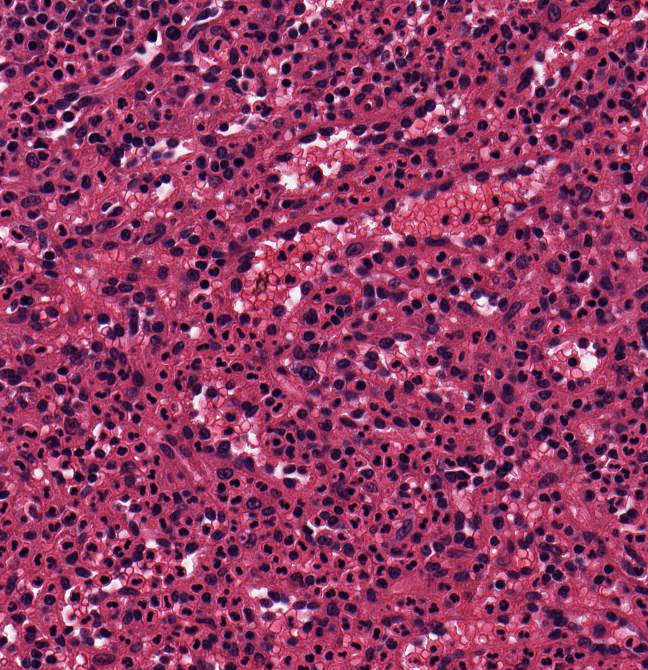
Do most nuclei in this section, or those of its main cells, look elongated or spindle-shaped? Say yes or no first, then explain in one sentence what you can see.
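No. Most nuclei are small, round and darkly stained.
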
